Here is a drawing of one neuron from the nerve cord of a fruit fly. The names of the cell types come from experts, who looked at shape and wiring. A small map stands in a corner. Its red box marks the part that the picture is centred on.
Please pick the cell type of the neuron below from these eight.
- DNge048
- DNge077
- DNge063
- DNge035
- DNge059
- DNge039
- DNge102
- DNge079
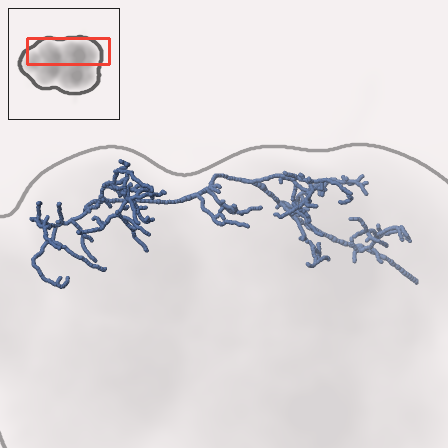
DNge035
